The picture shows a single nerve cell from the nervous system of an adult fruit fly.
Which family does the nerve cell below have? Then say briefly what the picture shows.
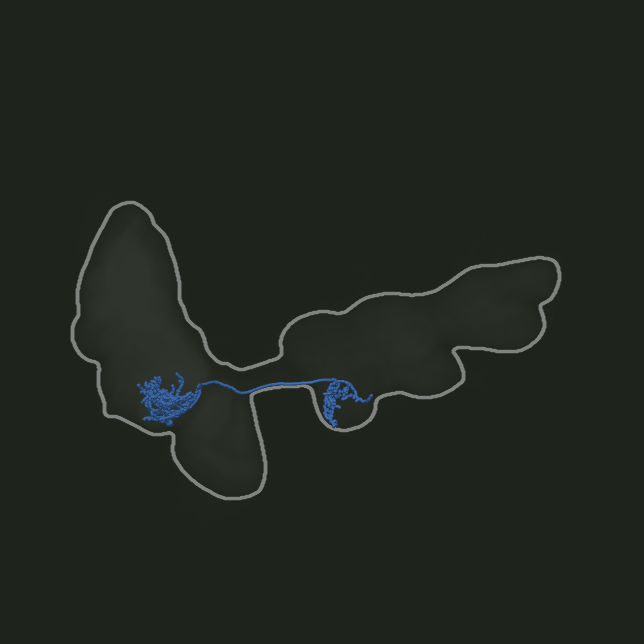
Its family is DNge. It is a descending neuron. It reaches both the brain and the nerve cord, passing through the neck. As drawn here it is more than twice as wide as it is tall.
